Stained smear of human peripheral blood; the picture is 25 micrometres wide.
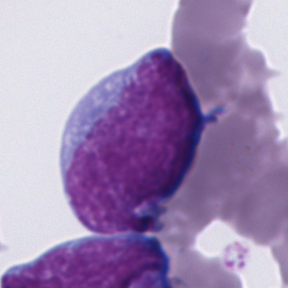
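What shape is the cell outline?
Oval, narrowing toward the top.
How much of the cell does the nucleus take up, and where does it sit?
It fills most of the cell and sits toward the lower right.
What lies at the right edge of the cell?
A small pale-blue tag projecting from it.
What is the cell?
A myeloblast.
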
